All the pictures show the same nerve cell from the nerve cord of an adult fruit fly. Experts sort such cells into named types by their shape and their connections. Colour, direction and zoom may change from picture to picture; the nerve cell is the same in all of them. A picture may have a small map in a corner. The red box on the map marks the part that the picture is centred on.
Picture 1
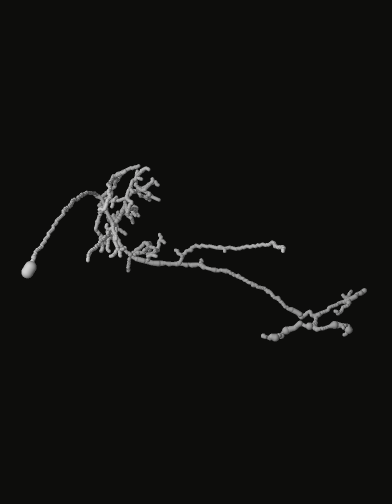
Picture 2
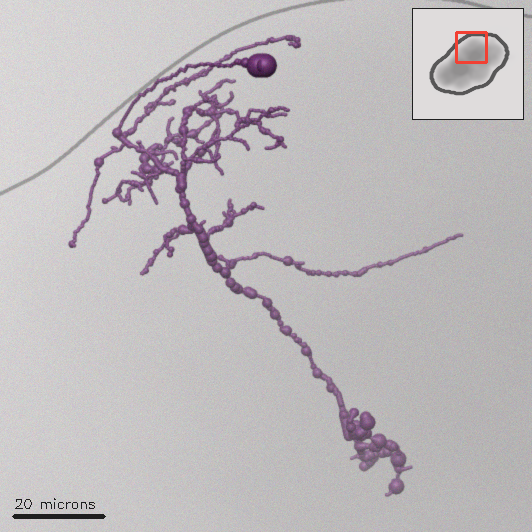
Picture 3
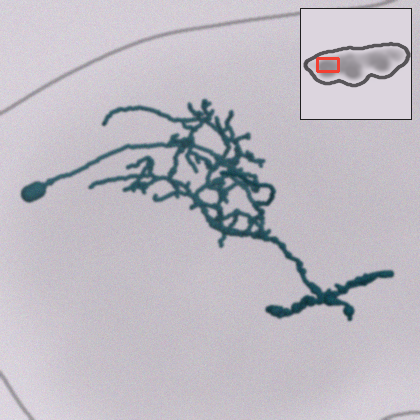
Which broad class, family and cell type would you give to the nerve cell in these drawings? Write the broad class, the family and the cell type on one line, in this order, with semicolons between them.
nerve-cord intrinsic neuron; hemilineage 19A; IN19A087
